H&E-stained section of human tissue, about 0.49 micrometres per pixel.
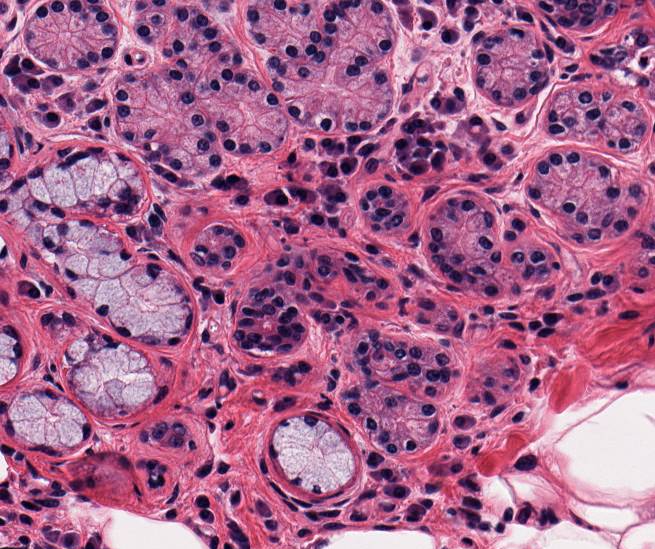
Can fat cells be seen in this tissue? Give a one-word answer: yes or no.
Yes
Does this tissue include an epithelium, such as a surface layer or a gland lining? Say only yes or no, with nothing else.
Yes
